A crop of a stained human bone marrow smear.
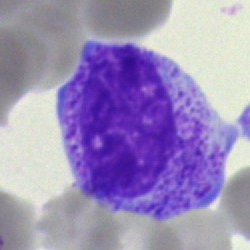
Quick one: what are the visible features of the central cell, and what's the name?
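At the edge I see an angular, irregular outline rather than a smoothly round one. The nucleus sits toward the left, so a wider band of cytoplasm lies on the right. Numerous purple granules are scattered through the cytoplasm, and I find no clear vacuoles. It is a myelocyte.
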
